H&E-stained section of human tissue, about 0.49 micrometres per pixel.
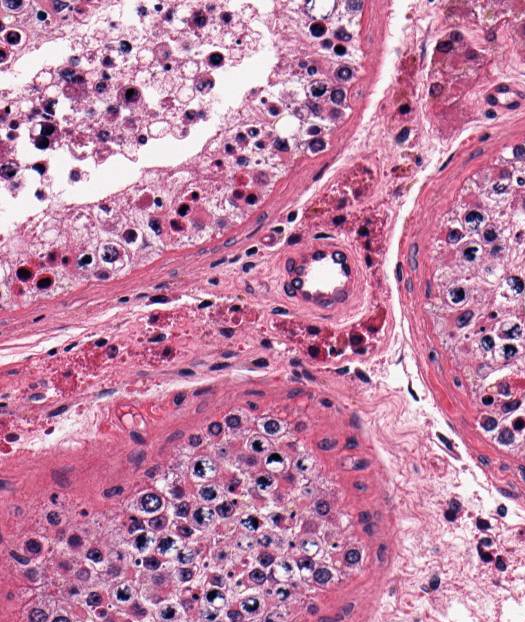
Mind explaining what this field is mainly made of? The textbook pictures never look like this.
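What you're looking at is mostly seminiferous tubule: parts of several large rounded profiles packed with cells, separated by narrow strips of interstitial tissue. Look inside and you'll find many layers of rounded cells with large round nuclei, many of them surrounded by pale or clear cytoplasm.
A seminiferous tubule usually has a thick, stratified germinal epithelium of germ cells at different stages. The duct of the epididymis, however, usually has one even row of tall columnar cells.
Near the centre, the interstitium holds clusters of polygonal cells with abundant granular eosinophilic cytoplasm, some with reddish-brown granules.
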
